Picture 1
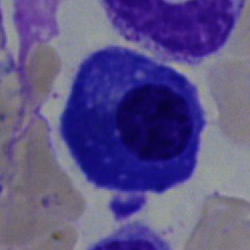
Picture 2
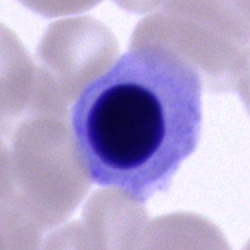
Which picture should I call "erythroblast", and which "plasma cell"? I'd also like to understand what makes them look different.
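The plasma cell is in picture 1, and the erythroblast is in picture 2. In the plasma cell the nucleus sits off-centre, toward the right side.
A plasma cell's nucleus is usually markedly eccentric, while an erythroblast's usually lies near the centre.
The plasma cell's cytoplasm is abundant and deep blue, with small pale spots scattered through it; the erythroblast's cytoplasm forms a rim around the whole nucleus, wider on the right than on the left, with no distinct granules.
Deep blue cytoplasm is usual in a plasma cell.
Both cells have dark, dense chromatin, but in the erythroblast it is uniformly very dark with no visible pattern, and no nucleoli can be seen.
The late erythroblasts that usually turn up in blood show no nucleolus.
The erythroblast's outline is irregular, with small angular bumps along its edge.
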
